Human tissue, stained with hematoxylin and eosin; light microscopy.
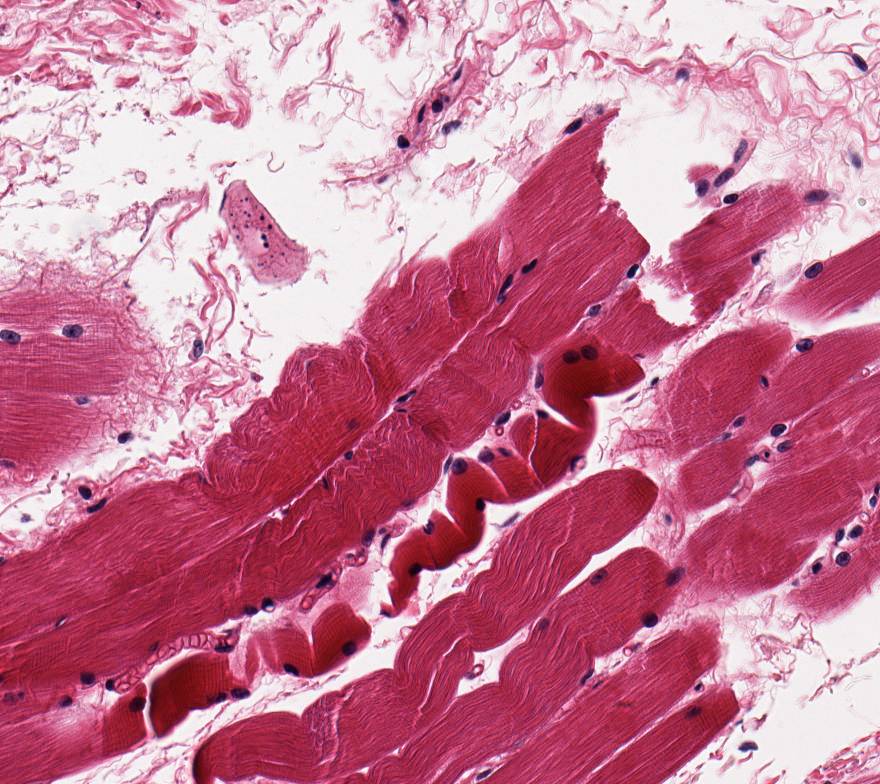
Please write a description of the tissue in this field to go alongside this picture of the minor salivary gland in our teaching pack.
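Fine transverse cross-striations mark the muscle fibres along their length. Their cytoplasm stains deep red-pink with eosin, and dark oval nuclei sit at the fibre edges, beneath the surface. Across the top, loose connective tissue holds wavy pink collagen fibres and scattered spindle-shaped nuclei.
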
